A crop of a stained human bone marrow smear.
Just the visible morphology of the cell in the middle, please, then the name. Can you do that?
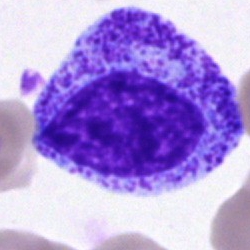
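Nucleus low in the cell; more cytoplasm above than below. Chromatin dark purple with scattered lighter patches, clumped in appearance. Cytoplasm crowded with coarse dark purple granules. Pale area with few granules directly above the nucleus. Myelocyte.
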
